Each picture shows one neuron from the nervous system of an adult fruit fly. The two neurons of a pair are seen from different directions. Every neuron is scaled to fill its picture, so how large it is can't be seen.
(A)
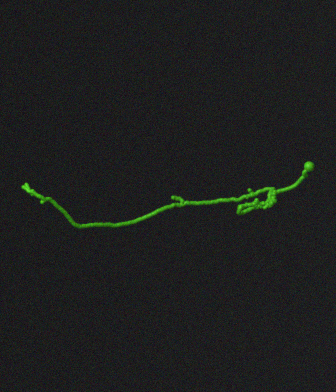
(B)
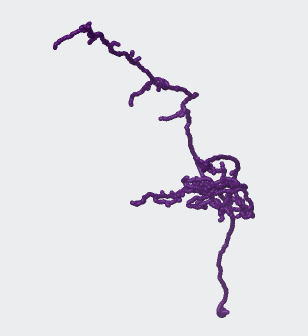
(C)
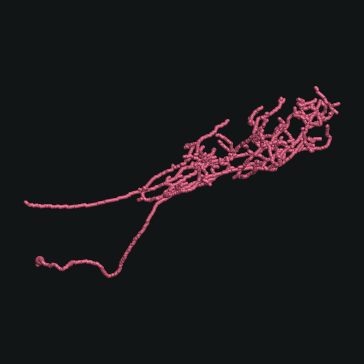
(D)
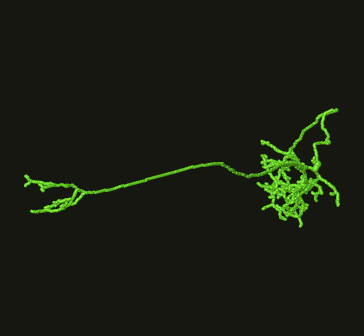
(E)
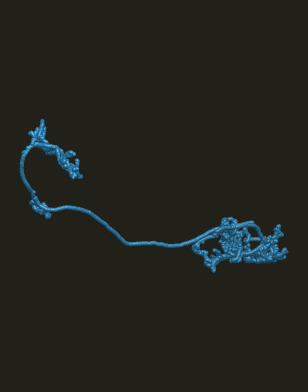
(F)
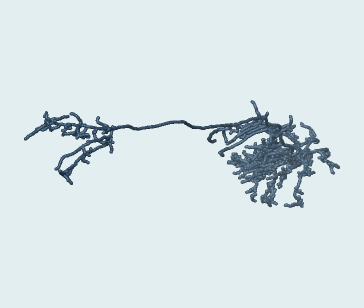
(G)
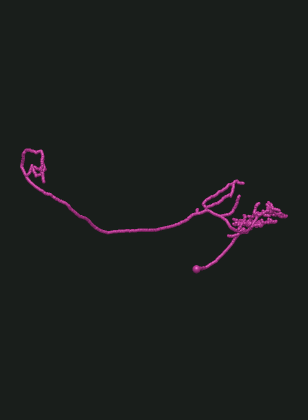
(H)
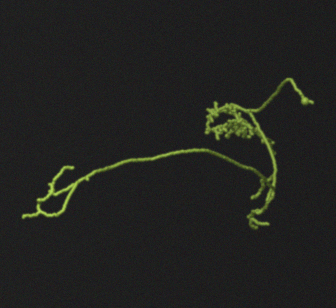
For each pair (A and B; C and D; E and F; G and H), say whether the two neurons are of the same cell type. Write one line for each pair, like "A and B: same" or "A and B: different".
A and B: same
C and D: same
E and F: same
G and H: same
